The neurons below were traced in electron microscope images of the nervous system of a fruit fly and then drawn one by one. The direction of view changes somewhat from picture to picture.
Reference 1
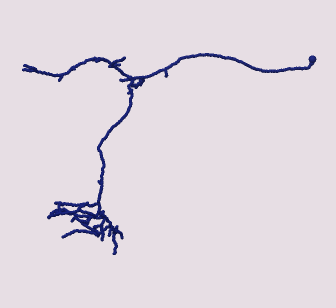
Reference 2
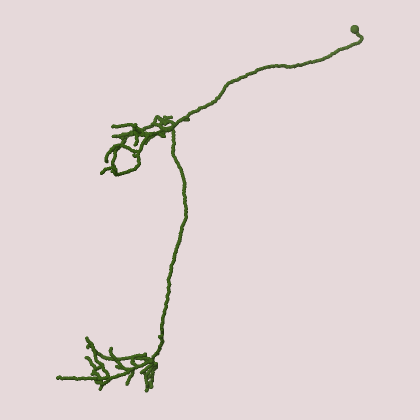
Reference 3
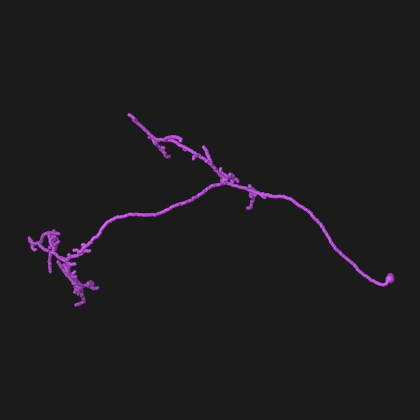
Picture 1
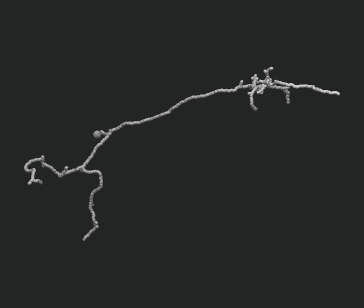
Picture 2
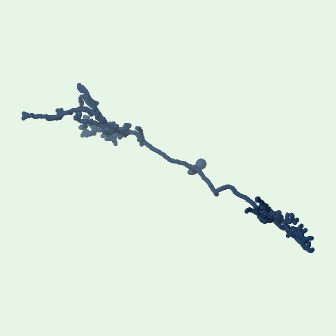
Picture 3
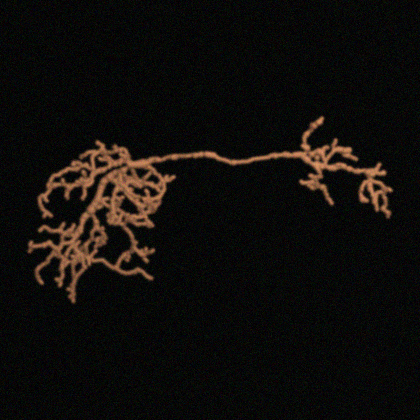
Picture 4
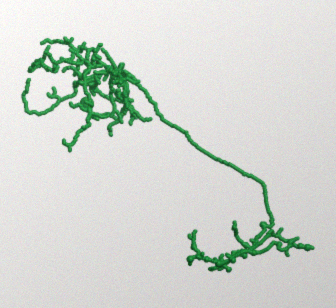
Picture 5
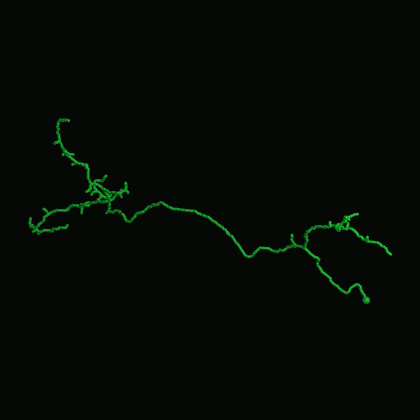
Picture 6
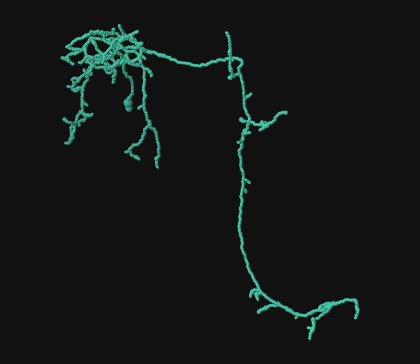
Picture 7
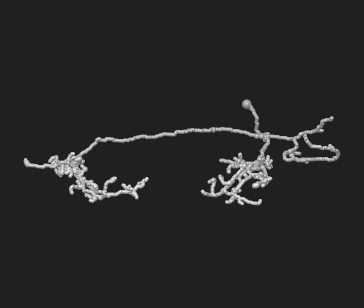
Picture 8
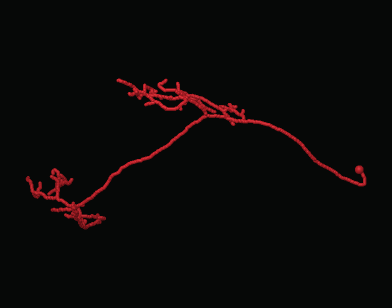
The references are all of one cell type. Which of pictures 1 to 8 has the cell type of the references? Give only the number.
8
